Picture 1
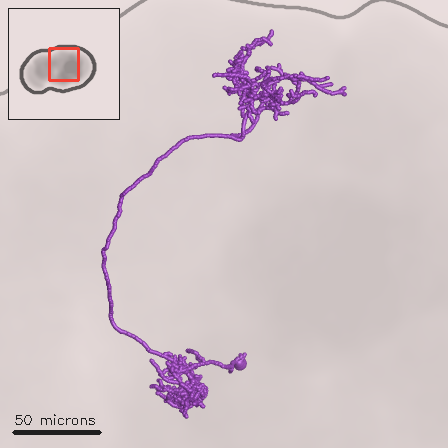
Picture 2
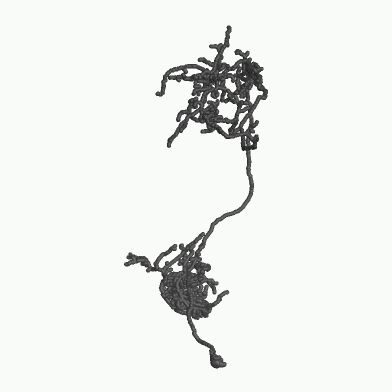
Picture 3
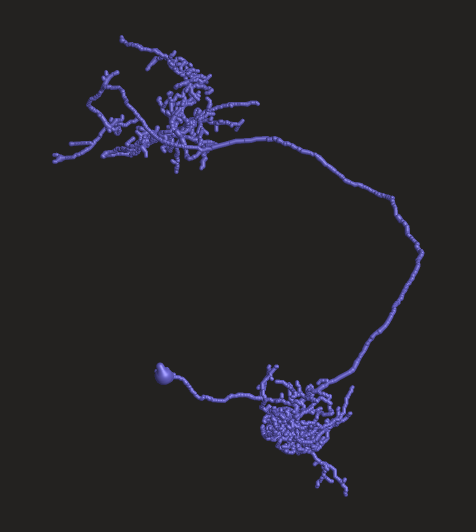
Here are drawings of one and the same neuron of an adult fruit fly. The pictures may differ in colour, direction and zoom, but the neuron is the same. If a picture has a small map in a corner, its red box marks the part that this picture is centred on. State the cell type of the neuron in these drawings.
V_l2PN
